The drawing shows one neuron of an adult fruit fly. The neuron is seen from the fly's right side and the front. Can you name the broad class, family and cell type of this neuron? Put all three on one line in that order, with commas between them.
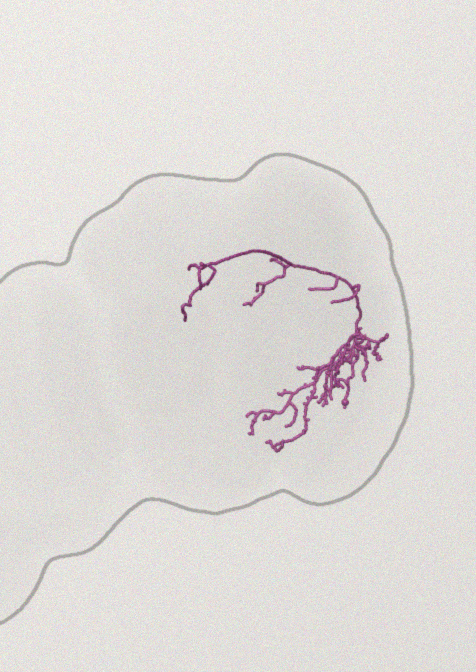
central-brain intrinsic neuron, hemilineage VLPl&p2_lateral, AVLP121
